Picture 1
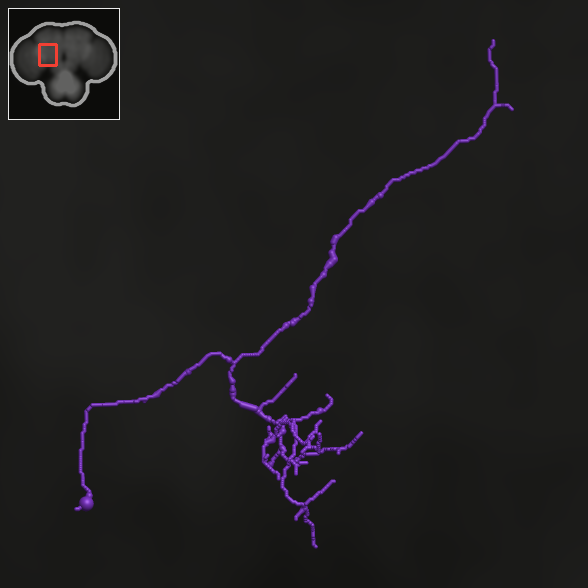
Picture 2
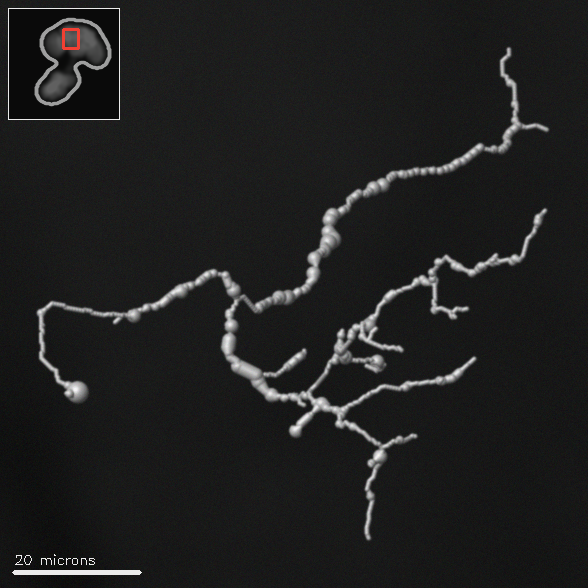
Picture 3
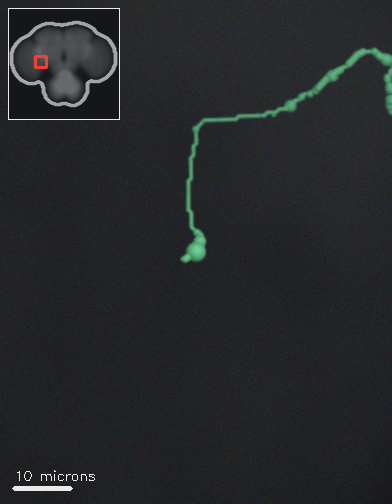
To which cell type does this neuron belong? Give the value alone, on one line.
CB1638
